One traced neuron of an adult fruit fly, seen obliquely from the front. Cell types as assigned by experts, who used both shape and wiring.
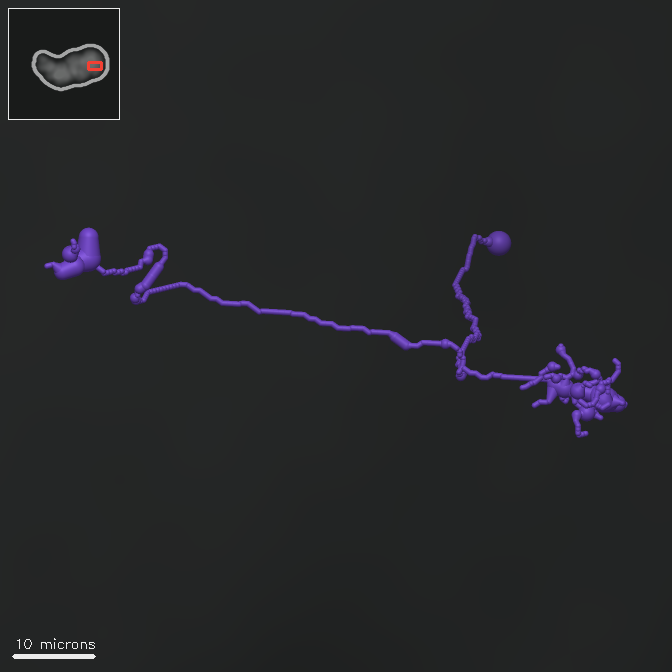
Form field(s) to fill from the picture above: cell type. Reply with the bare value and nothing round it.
T3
